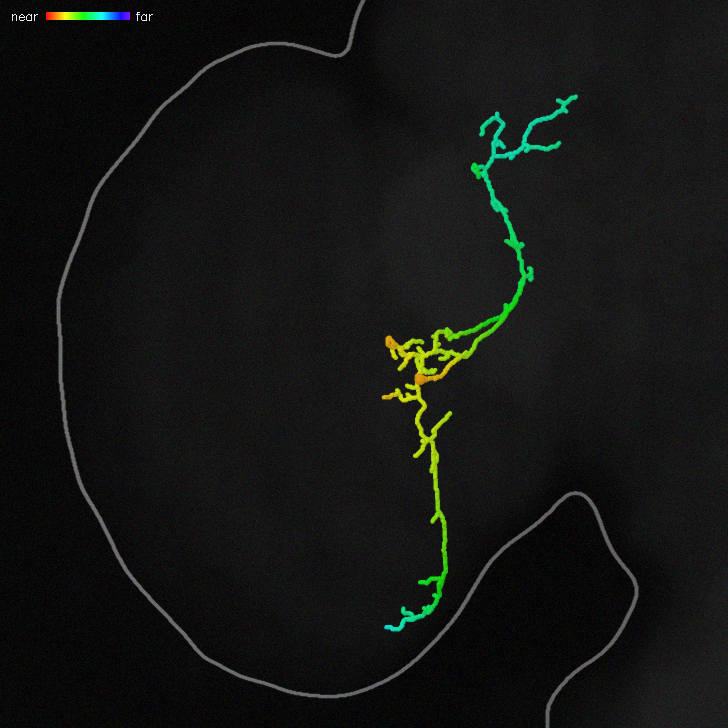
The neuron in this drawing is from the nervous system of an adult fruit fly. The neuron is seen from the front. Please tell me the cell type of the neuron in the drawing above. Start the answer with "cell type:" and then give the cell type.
cell type: aMe2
